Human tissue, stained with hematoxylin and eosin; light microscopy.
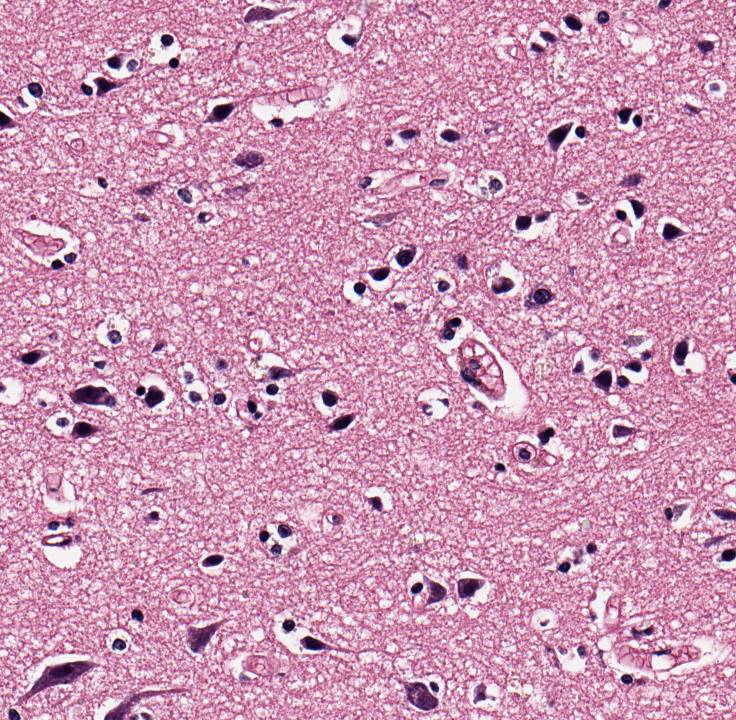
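Cerebral cortex. Pink, finely fibrillary neuropil with cells scattered singly; no glands, epithelium or fat. Small round dark nuclei with scant cytoplasm predominate throughout. A large dark triangular neuron with a tapering process lies bottom left. Several nuclei are dark, shrunken and angular rather than round.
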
